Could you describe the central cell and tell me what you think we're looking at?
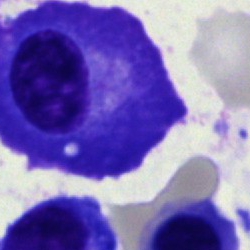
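Let's look at this one together, starting with the nucleus: it sits off-centre, over toward the left side of the cell. Its chromatin is dark and coarsely clumped. Just below the nucleus, you can find one small, round, clear vacuole in the cytoplasm. Now trace the edge of the cell: the outline is irregular, with small bumps along it. This is a plasma cell.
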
